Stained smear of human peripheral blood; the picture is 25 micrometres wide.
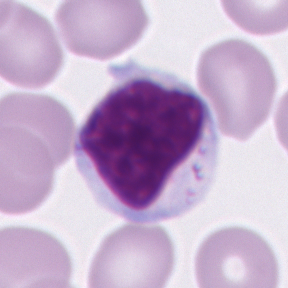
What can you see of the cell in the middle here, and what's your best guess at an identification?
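Nucleus off-centre, toward upper left of cell. Chromatin dark purple, coarsely clumped. No distinct nucleoli seen. A few small reddish-purple granules in cytoplasm, right side. Cell: large granular lymphocyte.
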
